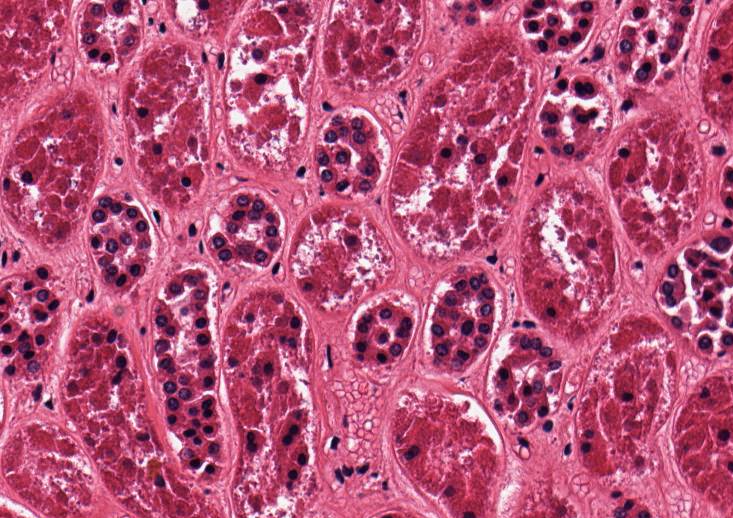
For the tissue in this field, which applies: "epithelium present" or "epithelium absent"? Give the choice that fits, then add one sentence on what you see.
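Epithelium present. The whole field is filled with closely packed tubules cut in round and oval cross-section, separated only by narrow strips of stroma.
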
